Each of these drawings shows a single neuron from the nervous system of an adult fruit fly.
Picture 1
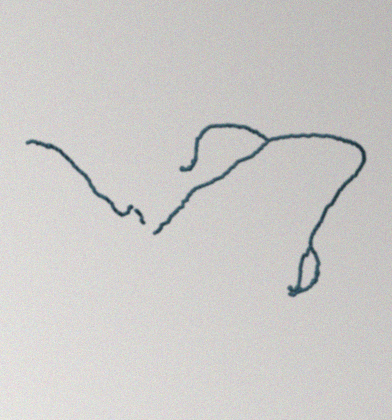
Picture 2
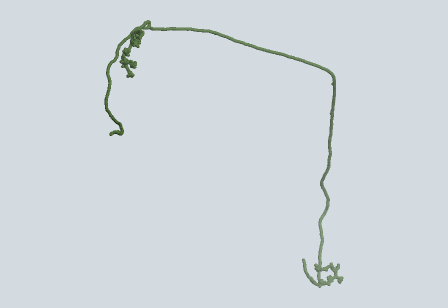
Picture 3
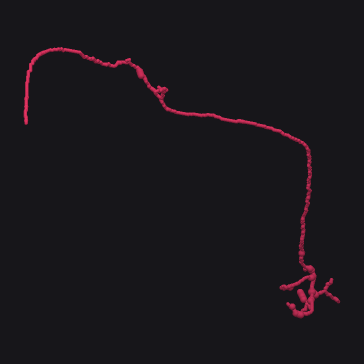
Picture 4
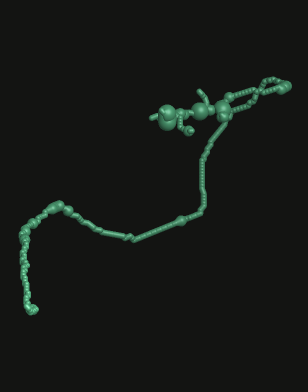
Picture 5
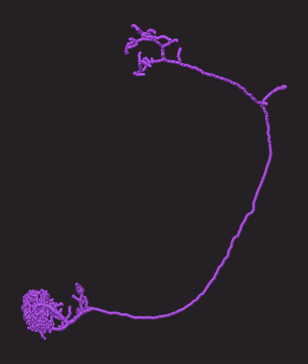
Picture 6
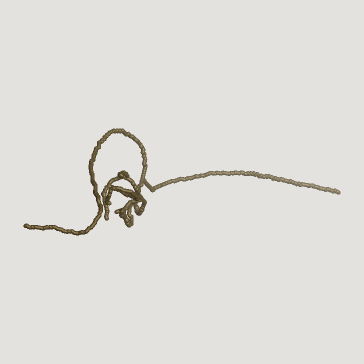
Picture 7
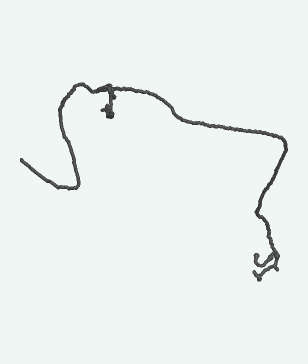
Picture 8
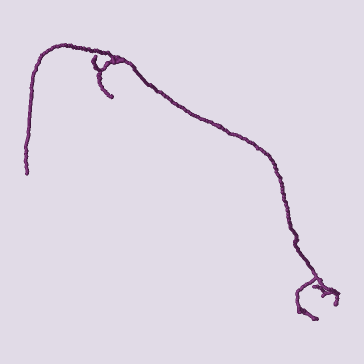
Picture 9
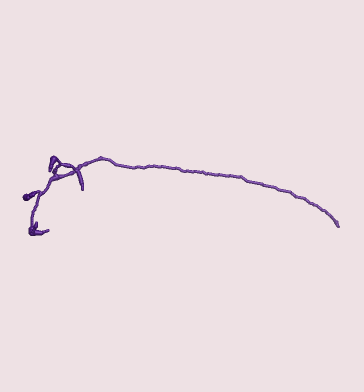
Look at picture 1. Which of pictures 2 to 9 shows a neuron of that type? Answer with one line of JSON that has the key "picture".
{"picture": 9}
